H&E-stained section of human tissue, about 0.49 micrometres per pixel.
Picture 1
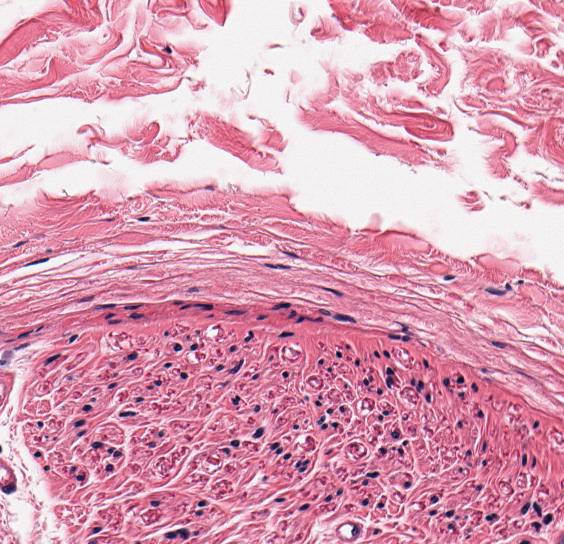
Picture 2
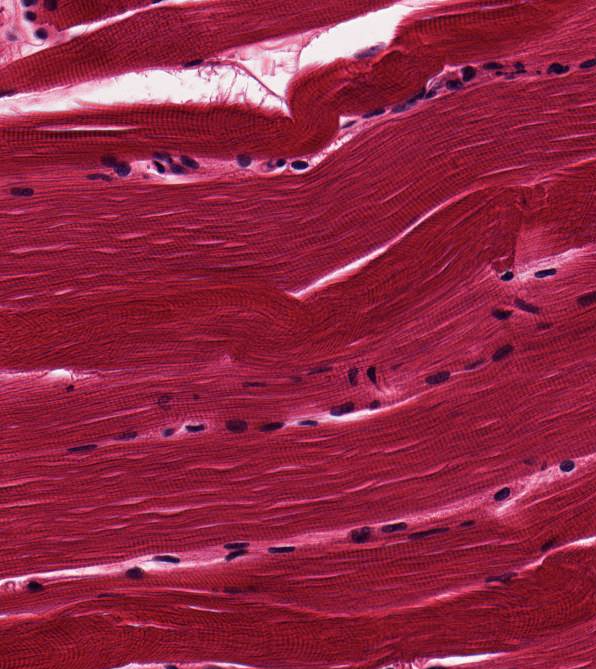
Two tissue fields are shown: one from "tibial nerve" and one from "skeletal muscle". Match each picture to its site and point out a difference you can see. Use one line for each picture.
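Picture 1 is from the tibial nerve. Inside the bundle the fibres are cut in cross-section, appearing as many small round profiles each with a central pink dot in a pale halo.
Picture 2 is from the skeletal muscle. Long, parallel muscle fibres run roughly horizontally across the whole field.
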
